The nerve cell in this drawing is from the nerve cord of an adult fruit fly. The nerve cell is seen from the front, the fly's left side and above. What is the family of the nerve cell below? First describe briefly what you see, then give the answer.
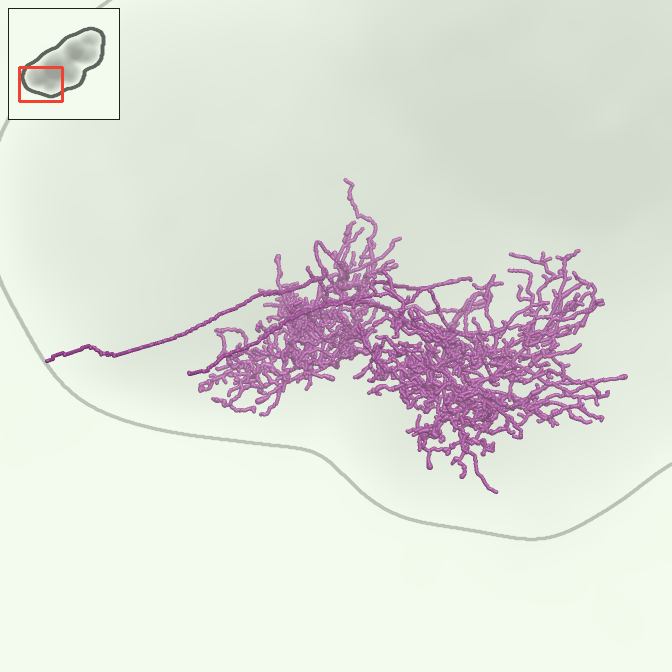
More than a hundred branch ends can be seen. In this view it is wider than it is tall. It is an ascending neuron. The family is hemilineage 00A.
